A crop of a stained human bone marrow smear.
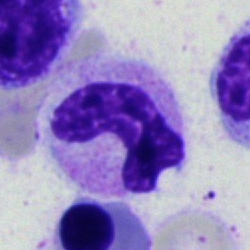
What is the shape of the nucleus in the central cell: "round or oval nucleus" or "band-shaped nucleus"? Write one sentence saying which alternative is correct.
This cell has a nucleus bent into a band, not split into lobes.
